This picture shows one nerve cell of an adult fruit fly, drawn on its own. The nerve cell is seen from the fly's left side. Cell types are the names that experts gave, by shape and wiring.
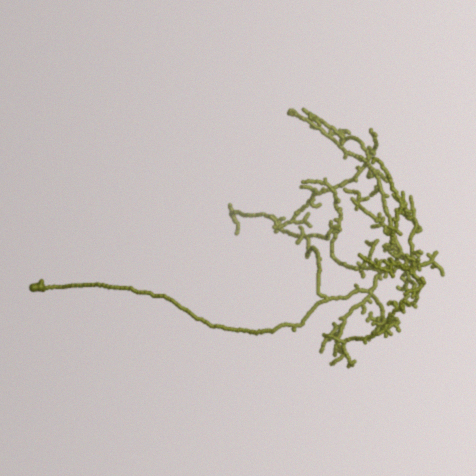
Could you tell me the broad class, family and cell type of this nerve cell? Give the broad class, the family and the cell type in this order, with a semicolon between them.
nerve-cord intrinsic neuron; hemilineage 13B; IN13B067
